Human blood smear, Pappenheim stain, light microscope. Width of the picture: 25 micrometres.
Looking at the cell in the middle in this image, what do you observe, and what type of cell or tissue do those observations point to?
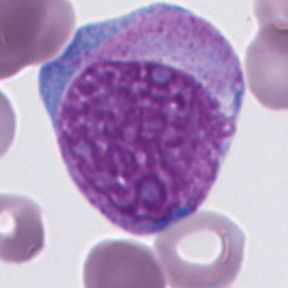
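Look first at the chromatin: it is fine and lacy, with no coarse dense clumps. Within it you can make out pale, rounded spots that look like nucleoli. Now the cytoplasm: it stains blue, and the blue is deepest along the left edge of the cell. Above the nucleus, fine purple granules are scattered through it. The nucleus measures about 15 micrometres across. This is an atypical promyelocyte.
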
